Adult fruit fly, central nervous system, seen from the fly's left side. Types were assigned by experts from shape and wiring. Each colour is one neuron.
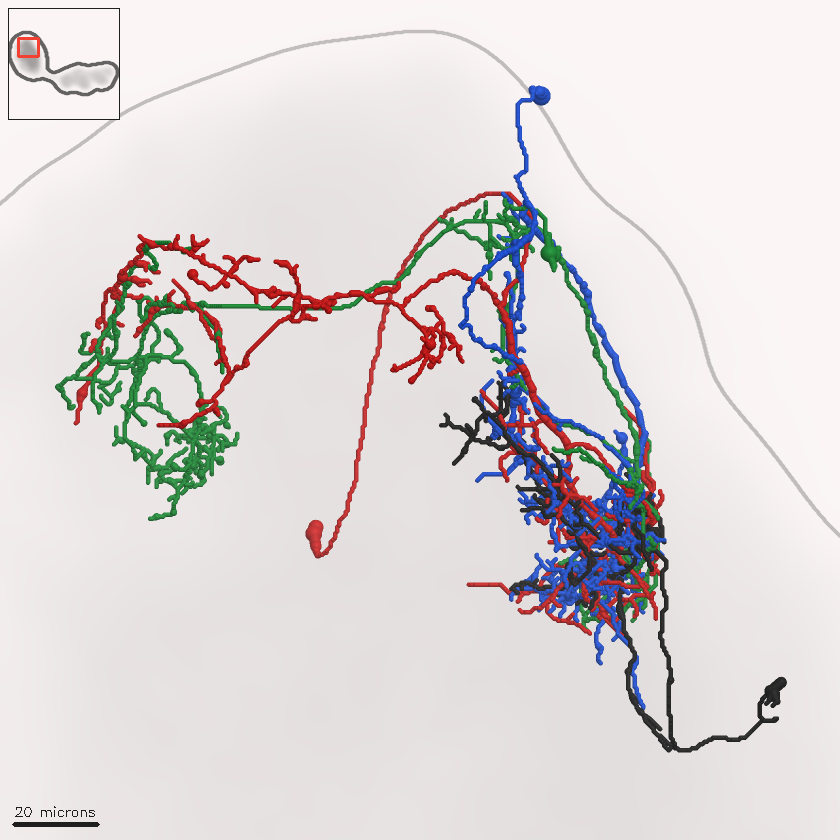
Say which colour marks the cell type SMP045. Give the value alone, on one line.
red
